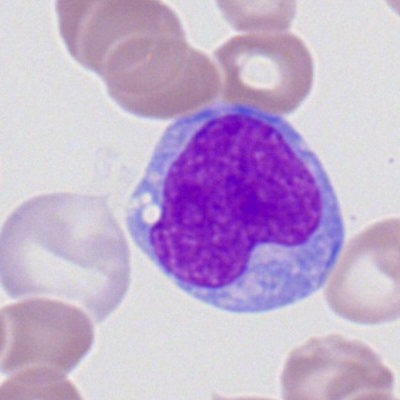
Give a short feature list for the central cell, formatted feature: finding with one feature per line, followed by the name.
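Nucleus: notch on lower right side
Nuclear extent: fills most of cell
Chromatin: finely stippled, not coarse dark blocks
Vacuoles: two, small, clear, in cytoplasm at left edge
Name: myeloblast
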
